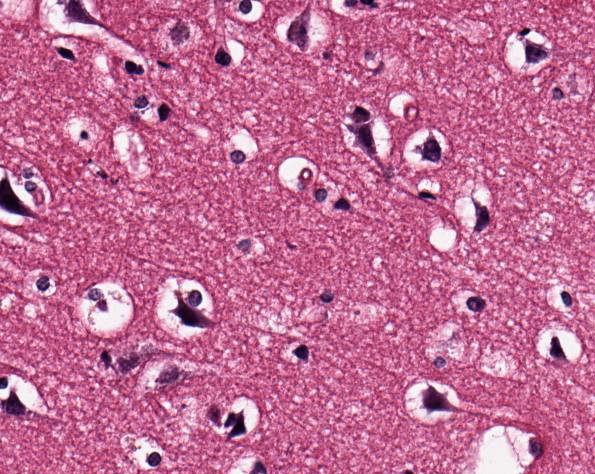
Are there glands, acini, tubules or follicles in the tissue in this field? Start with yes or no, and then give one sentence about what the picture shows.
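No. A pink, finely fibrillary neuropil fills the whole field, with no epithelium or glands.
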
